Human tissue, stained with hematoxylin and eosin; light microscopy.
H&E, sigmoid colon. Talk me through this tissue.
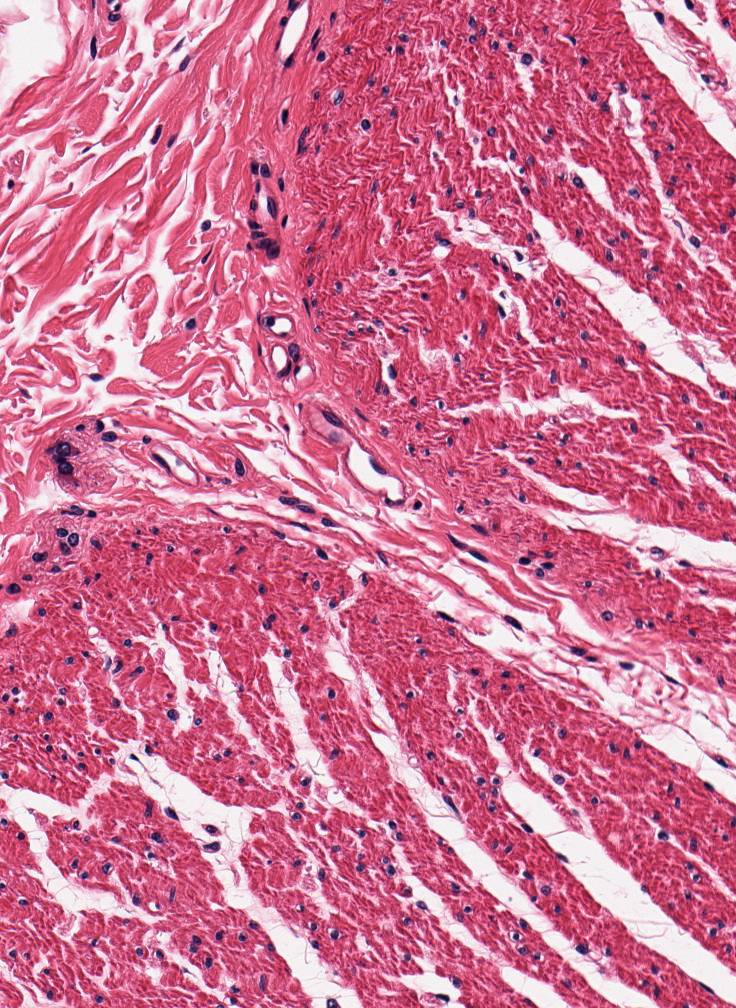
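I see two masses of muscle fibres, at upper right and across the lower half, separated by a connective tissue band running diagonally from the left edge toward the right. Their oval nuclei sit centrally in the fibres; the cytoplasm is deep pink. At upper left lie wavy pink collagen bundles with only scattered nuclei.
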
